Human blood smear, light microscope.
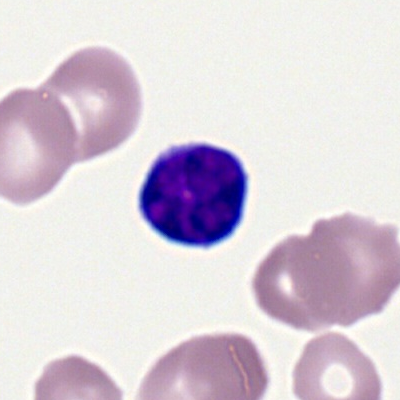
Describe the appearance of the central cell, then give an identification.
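Coarse patches of dark purple chromatin make up the nucleus, and no nucleolus is visible within it. Cytoplasm is scant, forming at most a very thin rim around the nucleus. No vacuoles are visible in the cell. This is a lymphocyte.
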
